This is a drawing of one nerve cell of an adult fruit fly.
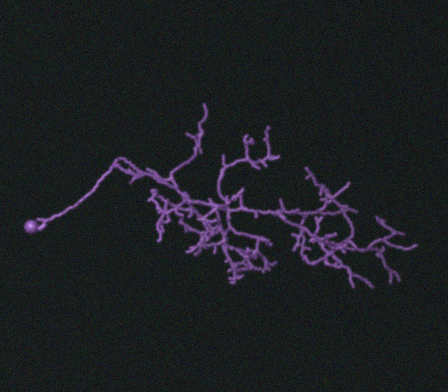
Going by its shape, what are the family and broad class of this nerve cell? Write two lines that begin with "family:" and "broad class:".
family: hemilineage 20A.22A
broad class: nerve-cord intrinsic neuron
